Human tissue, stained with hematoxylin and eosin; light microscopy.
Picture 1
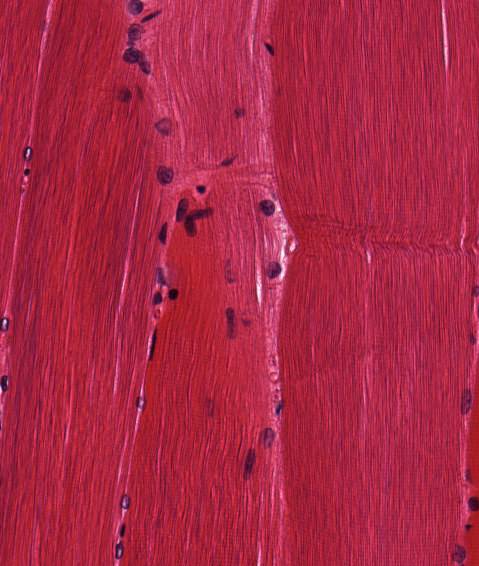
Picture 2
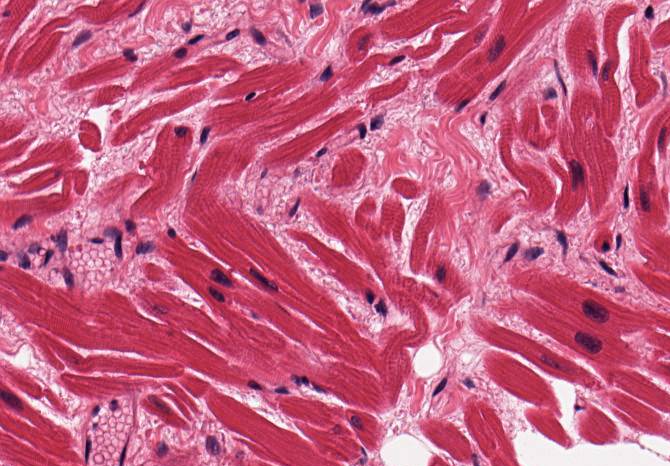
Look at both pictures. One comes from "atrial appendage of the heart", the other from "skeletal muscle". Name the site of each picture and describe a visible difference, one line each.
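Site of picture 1: skeletal muscle. The nuclei are small, dark and oval to elongated, and they lie at the edges of the fibres rather than in their centres.
Site of picture 2: atrial appendage of the heart. The nuclei of the muscle fibres are oval and dark purple and lie within the fibres rather than at their edges.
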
